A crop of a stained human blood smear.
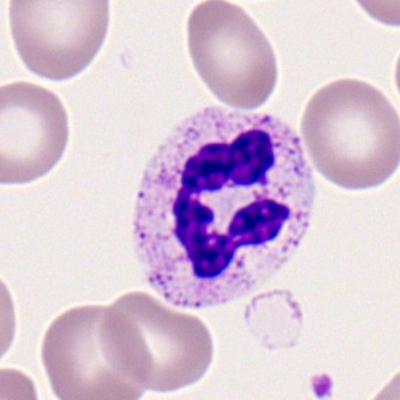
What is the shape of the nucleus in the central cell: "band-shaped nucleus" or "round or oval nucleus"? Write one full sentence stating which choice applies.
It is a curved band, without separate lobes, that the nucleus forms.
